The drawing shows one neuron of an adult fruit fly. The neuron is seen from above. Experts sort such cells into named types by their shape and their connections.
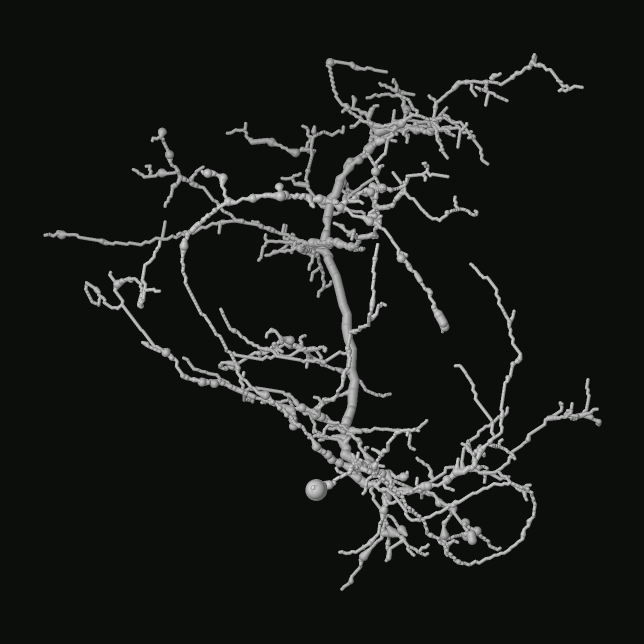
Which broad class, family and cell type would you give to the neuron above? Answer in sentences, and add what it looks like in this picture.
It is a nerve-cord intrinsic neuron. Its family is hemilineage 03A. The cell type is IN03A075. More than a hundred branch ends can be seen. As drawn here it is about as wide as it is tall.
